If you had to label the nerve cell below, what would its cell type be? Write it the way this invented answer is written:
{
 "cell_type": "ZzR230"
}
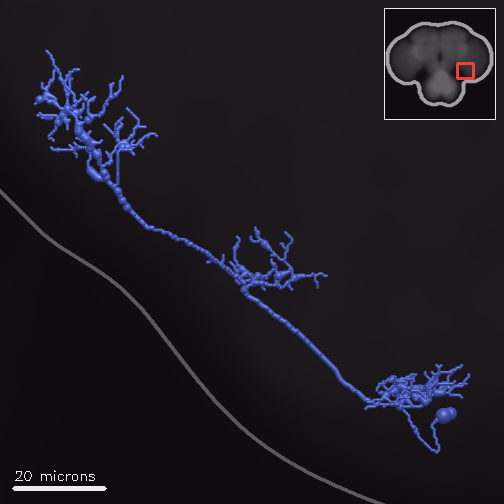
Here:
{
 "cell_type": "TmY17"
}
